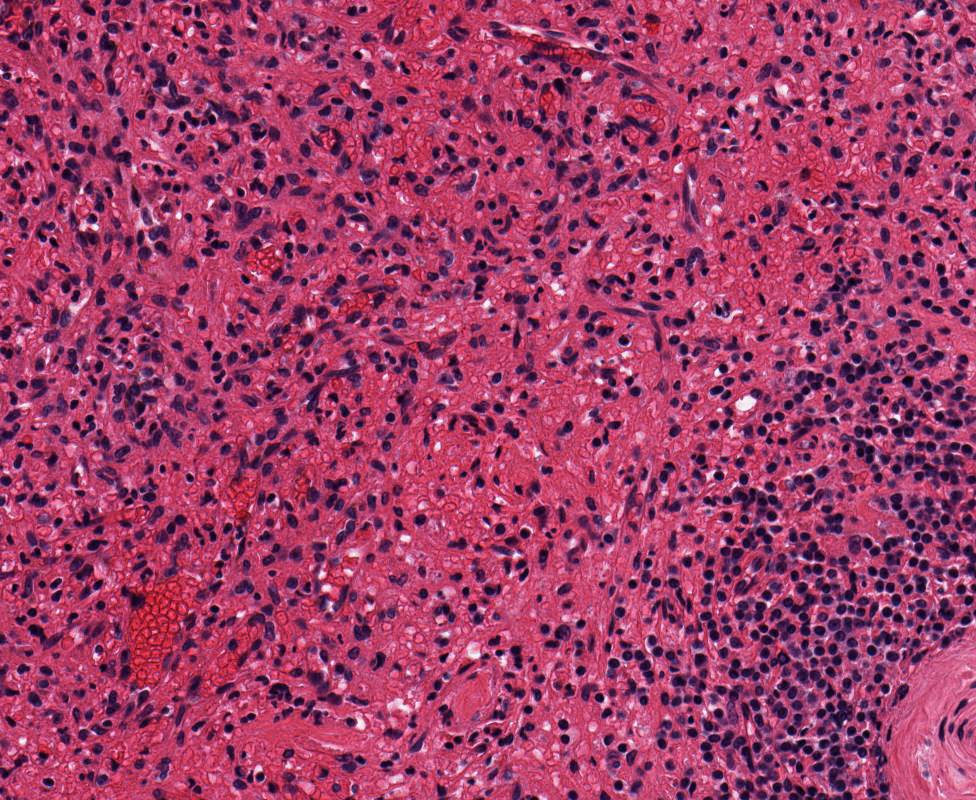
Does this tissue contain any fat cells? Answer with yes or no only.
No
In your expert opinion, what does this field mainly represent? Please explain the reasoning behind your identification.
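Answer: red pulp of the spleen, with small clusters of packed, crisply outlined red blood cells, the largest at lower left.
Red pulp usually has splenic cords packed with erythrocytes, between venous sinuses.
Lymphocytes with round dark nuclei and scant cytoplasm form a denser lower-right zone, and part of a vessel wall with concentric pink layers is cut at bottom right.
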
